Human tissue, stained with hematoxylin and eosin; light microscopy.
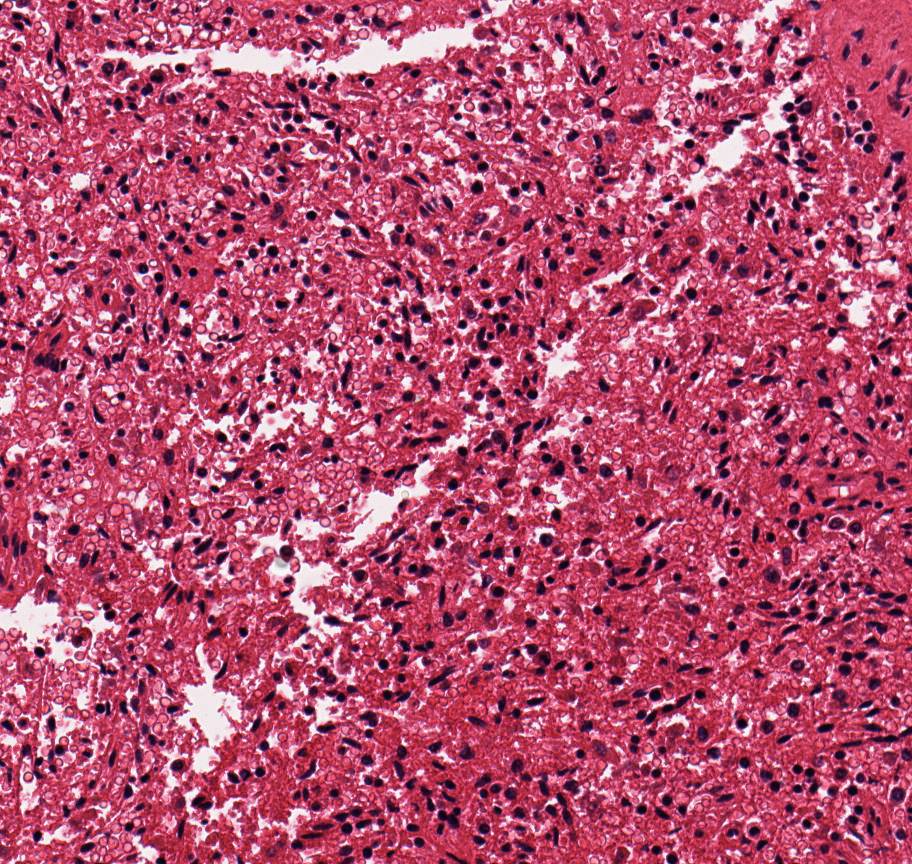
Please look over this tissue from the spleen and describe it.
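You'll see the scattered dark nuclei are a mix of small round and elongated spindle-shaped forms. Those cells have pale cytoplasm, poorly outlined against the red background. The upper right corner is smoother, more uniformly pink and fibrous, with fewer nuclei. No fat cells anywhere, either.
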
